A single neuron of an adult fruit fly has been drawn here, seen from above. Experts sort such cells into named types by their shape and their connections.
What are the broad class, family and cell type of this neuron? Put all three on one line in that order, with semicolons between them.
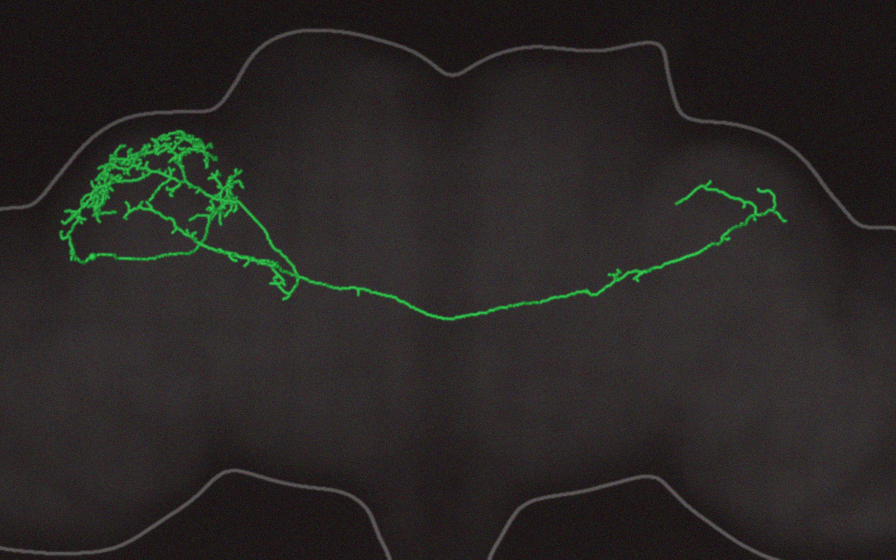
central-brain intrinsic neuron; hemilineage LHl2_ventral; CB3569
